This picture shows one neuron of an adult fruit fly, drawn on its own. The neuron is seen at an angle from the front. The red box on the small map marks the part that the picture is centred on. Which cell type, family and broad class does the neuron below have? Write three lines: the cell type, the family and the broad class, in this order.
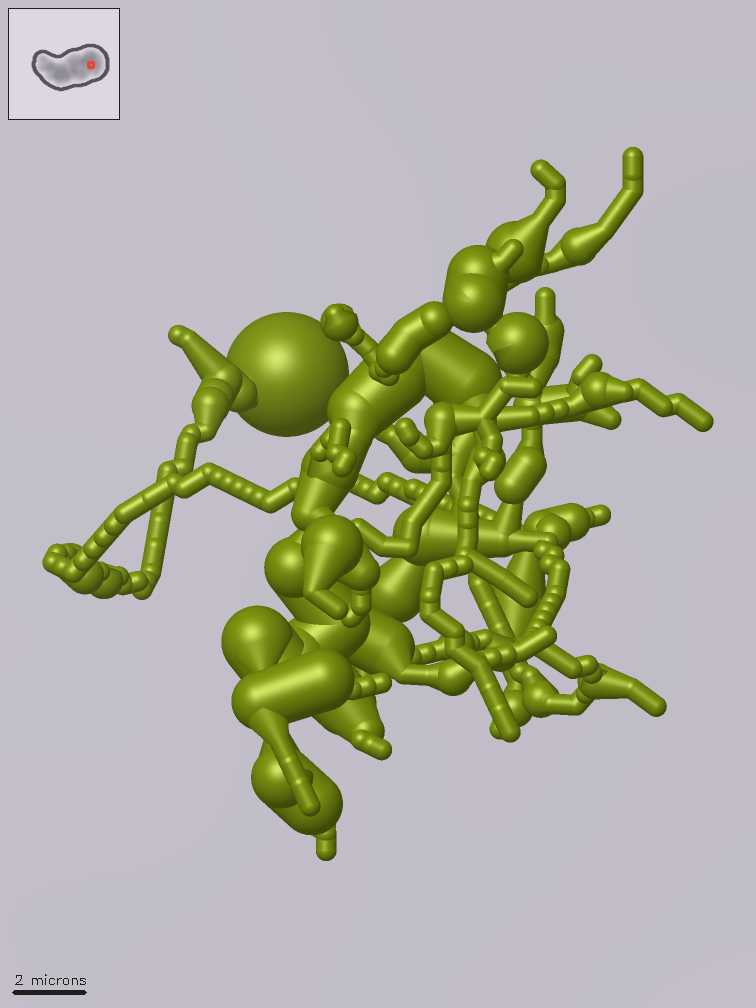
T5a
T
optic-lobe intrinsic neuron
